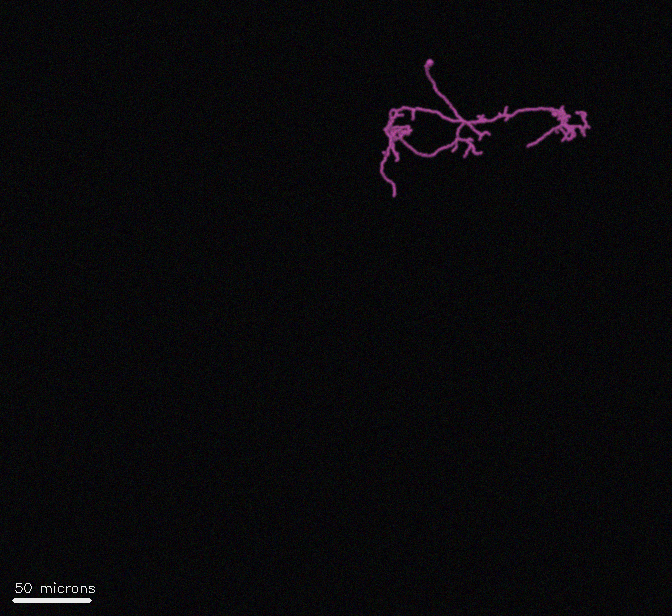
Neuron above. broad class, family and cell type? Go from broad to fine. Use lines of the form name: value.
broad class: central-brain intrinsic neuron
family: hemilineage SMPpd1
cell type: CB1627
